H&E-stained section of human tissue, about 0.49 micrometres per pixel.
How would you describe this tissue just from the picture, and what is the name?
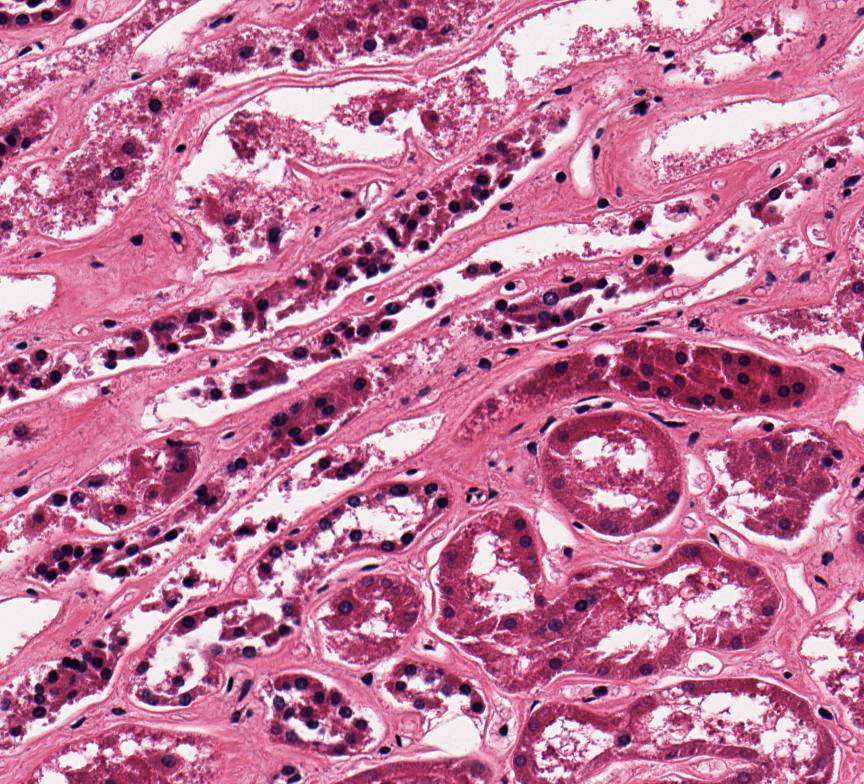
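In the upper half, elongated tubules run diagonally from lower left to upper right, while in the lower right they're cut across as rounded profiles with open central lumina. The epithelial cells lining them have abundant, granular, deeply eosinophilic cytoplasm, and their nuclei are small, round, dark and fairly uniform. This is renal cortex.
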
